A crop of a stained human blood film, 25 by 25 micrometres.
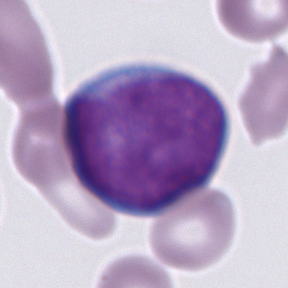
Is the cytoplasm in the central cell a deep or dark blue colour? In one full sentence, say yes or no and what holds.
Yes, the cytoplasm of the cell takes up a strong blue stain.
